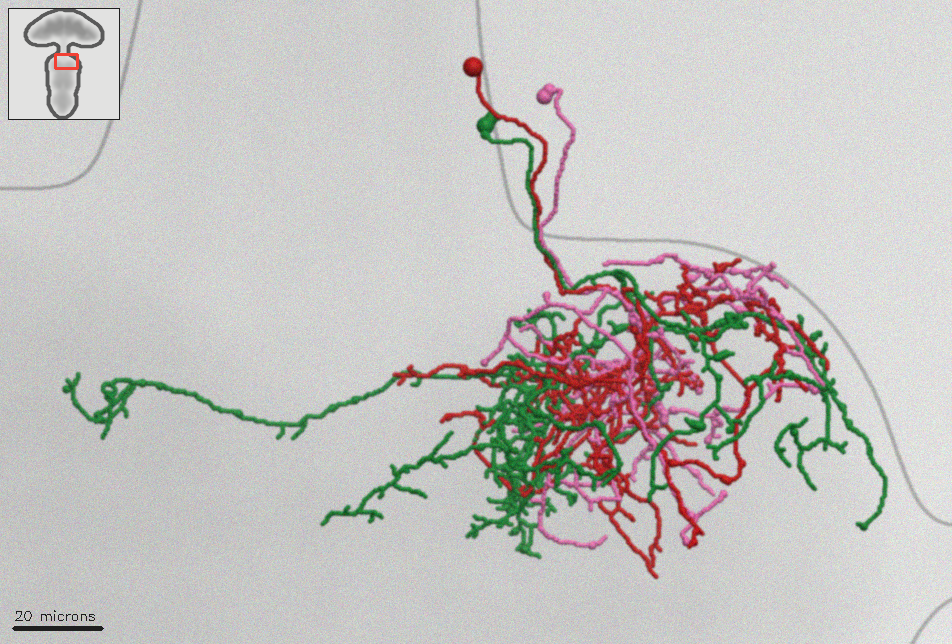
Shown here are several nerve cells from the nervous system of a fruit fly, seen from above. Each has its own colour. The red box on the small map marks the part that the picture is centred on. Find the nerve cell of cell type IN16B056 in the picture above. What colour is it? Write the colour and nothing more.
green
